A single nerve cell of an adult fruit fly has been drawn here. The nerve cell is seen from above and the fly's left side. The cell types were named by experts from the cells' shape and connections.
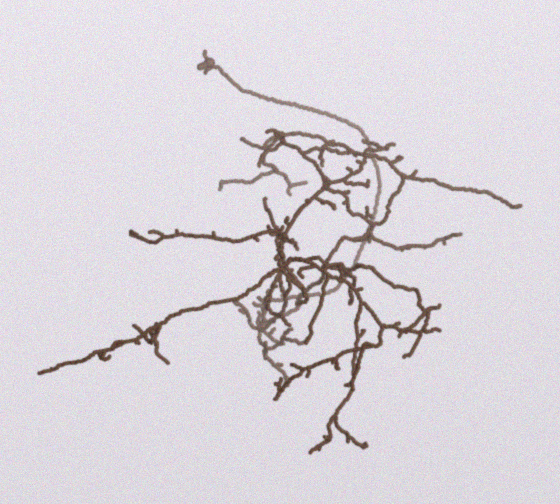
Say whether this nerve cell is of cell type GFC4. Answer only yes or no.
no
